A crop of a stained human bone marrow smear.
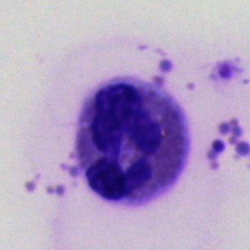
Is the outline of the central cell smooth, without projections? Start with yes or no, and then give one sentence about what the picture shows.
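Yes. The cell has a round, smooth outline.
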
